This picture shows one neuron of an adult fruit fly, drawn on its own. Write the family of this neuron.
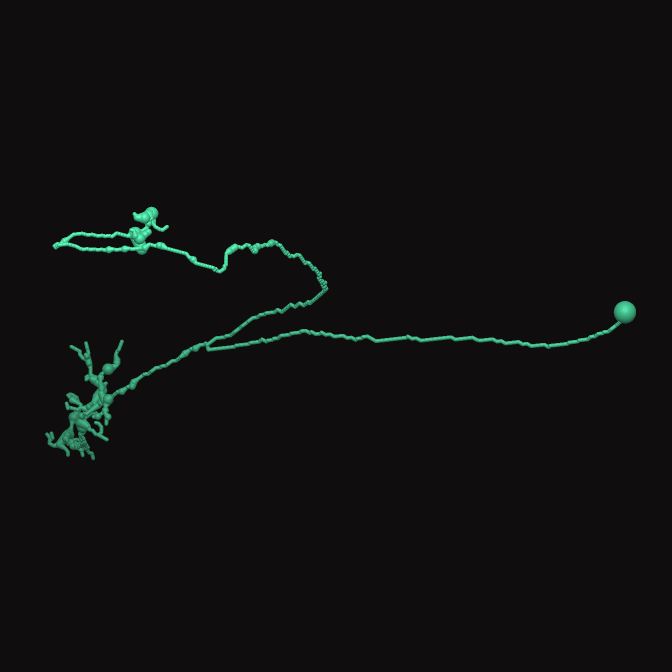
T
